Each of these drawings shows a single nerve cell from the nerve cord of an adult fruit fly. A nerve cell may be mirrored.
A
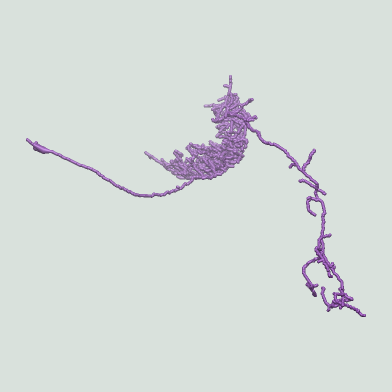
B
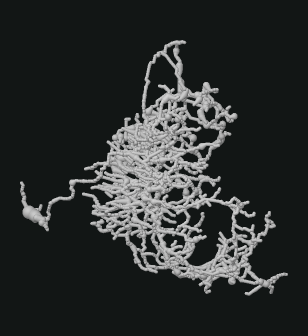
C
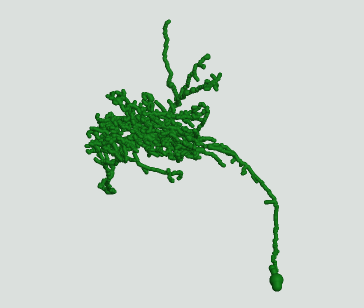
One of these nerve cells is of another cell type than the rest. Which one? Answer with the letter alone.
B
